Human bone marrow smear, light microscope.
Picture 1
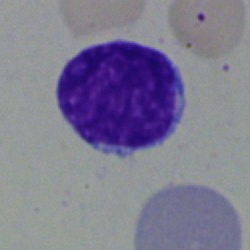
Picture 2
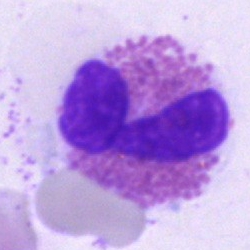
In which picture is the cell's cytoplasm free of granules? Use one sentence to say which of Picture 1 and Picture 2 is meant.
The cell in picture 1 has a cytoplasm free of any visible granules.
